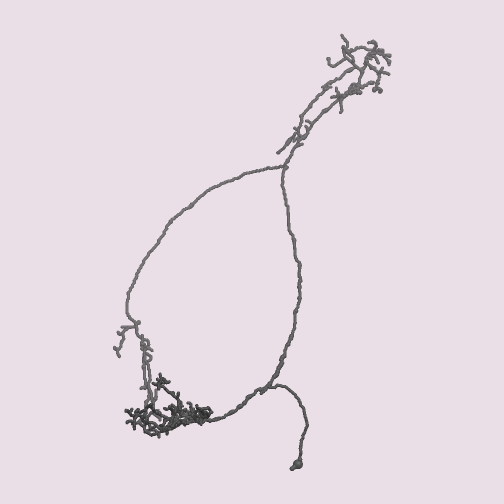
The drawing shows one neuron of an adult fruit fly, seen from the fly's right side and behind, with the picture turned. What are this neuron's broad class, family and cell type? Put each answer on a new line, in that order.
central-brain intrinsic neuron
hemilineage DM2_central
CB1949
